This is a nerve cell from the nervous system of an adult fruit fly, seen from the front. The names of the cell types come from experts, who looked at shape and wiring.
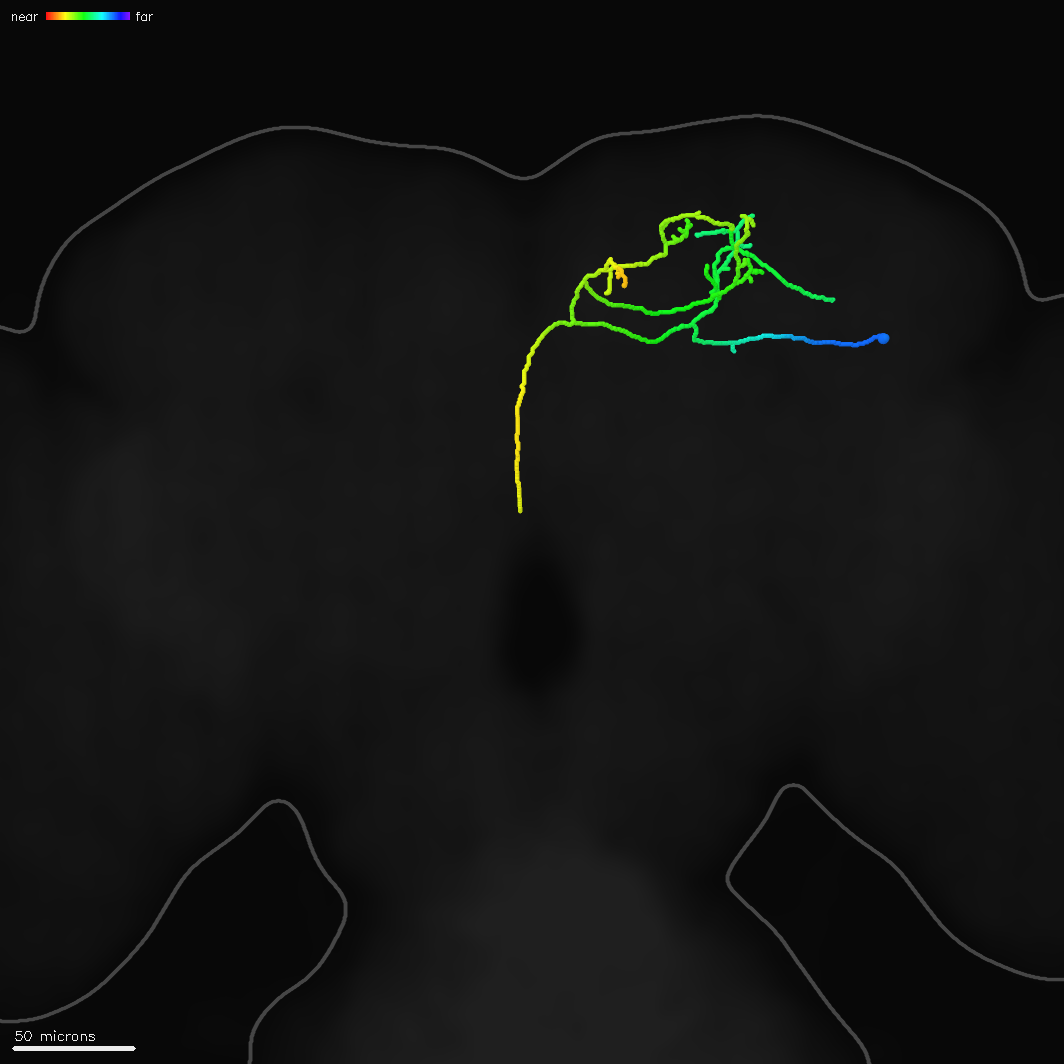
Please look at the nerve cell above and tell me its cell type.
SIP053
